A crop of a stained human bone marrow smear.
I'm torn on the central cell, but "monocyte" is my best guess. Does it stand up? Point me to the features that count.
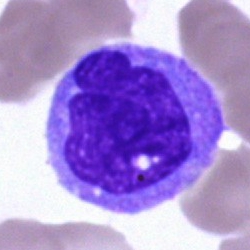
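The cell has a round, smooth outline, and red cells lie close against its edge. Its nucleus is irregular, with folds and indentations, and fills most of the cell, leaving a rim of cytoplasm all the way around. Near the lower edge of the nucleus there are vacuoles, with a single tiny dark dot beside them.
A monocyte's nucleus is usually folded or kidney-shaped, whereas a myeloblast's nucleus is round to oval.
The folded, indented nucleus therefore speaks for monocyte and against blast. Monocyte is the name that fits.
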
